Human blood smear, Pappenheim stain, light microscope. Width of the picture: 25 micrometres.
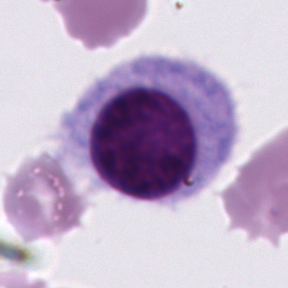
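Hairy cell: the nucleated cell at the centre of a stained smear of peripheral blood. Outline first: the outer edge is slightly ragged and fuzzy rather than crisply smooth, and the cell measures about 16 by 13 micrometres. Next, the nucleus: round in outline, about 10 micrometres across, with an even edge that has no notch or indentation. It fills about 50% of the cell's area and lies toward the lower left of the cell. The widest band of cytoplasm lies on the upper right side of the nucleus. Last, the chromatin: dark purple and coarsely clumped.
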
